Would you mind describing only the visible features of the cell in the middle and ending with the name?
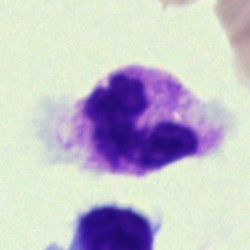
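Pinkish-lilac cytoplasm around the nucleus. Finely mottled texture, no large coarse dark granules. Pale greyish-blue, wispy cytoplasm fanning out left and right. Chromatin dense, dark purple. Name: segmented neutrophil.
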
